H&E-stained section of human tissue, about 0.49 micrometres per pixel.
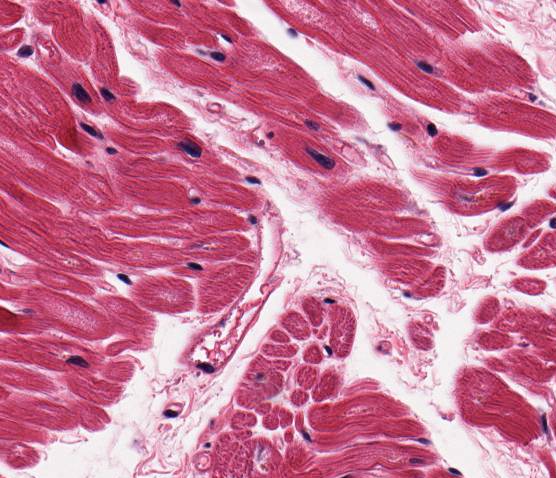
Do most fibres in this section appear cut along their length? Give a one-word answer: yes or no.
Yes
